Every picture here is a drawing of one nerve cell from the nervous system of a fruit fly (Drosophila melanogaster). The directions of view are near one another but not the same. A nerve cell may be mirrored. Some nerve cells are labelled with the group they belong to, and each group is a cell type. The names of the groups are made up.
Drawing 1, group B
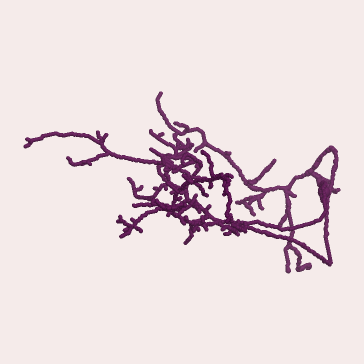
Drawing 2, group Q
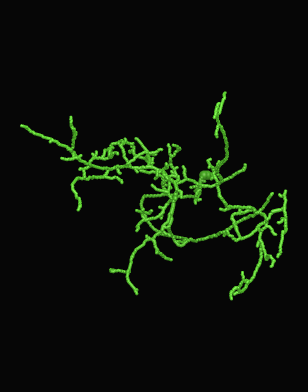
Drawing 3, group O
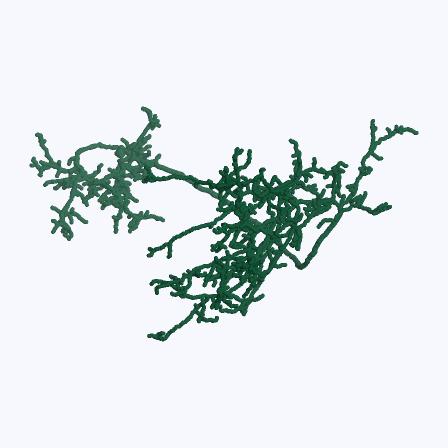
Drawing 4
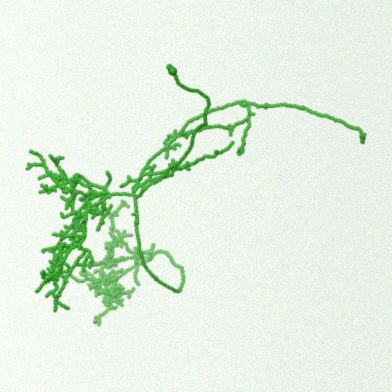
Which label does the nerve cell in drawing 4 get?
group O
